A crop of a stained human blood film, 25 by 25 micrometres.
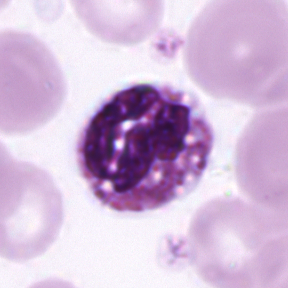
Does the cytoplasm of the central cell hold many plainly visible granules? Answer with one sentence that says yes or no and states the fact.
Yes, within its cytoplasm there are many visible granules.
